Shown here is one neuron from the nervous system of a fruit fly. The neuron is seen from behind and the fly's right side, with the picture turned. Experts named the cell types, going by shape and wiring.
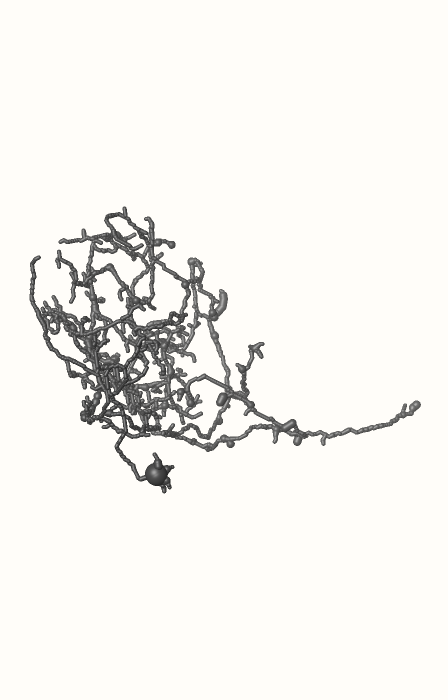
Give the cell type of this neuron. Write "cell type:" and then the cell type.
cell type: AVLP385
